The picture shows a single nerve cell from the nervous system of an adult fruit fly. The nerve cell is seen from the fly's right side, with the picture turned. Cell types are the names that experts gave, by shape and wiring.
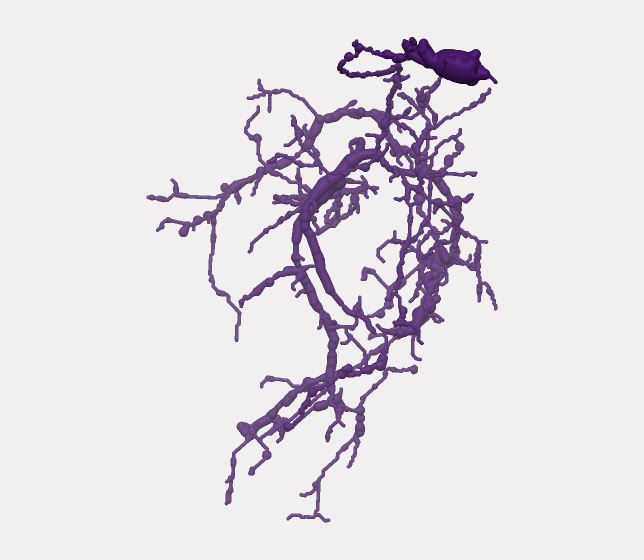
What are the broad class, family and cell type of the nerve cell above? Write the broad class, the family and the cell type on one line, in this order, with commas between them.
nerve-cord intrinsic neuron, hemilineage 13B, IN13B010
